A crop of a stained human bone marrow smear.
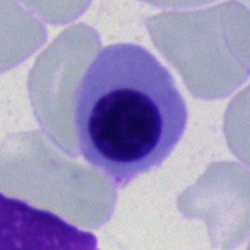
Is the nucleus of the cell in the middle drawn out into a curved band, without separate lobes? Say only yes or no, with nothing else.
No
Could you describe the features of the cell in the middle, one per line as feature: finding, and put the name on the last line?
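Tag: a small pointed one, projecting from the lower edge
Chromatin: dense, very dark purple throughout
Nucleoli: none visible
Cytoplasm: an even lilac-blue
Name: erythroblast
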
